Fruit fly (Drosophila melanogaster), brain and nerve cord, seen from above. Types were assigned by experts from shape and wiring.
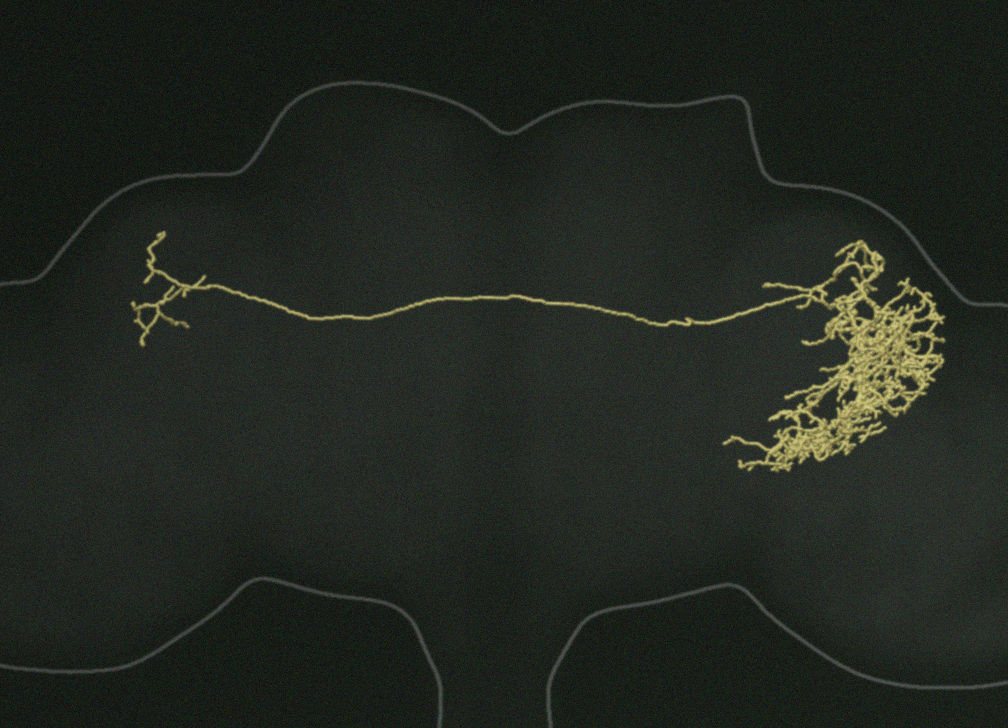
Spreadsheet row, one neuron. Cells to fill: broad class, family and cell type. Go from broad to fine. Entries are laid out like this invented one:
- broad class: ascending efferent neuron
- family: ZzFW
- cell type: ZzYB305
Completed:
- broad class: central-brain intrinsic neuron
- family: hemilineage VLPl&p1_lateral
- cell type: AVLP321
